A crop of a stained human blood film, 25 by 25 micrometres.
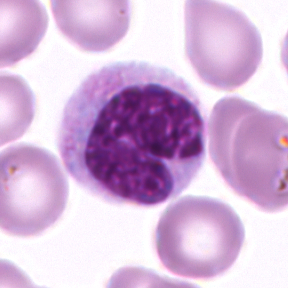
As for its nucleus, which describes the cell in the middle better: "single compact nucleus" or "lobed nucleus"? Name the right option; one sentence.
Round, oval or kidney-shaped, the nucleus of this cell is one compact undivided mass.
